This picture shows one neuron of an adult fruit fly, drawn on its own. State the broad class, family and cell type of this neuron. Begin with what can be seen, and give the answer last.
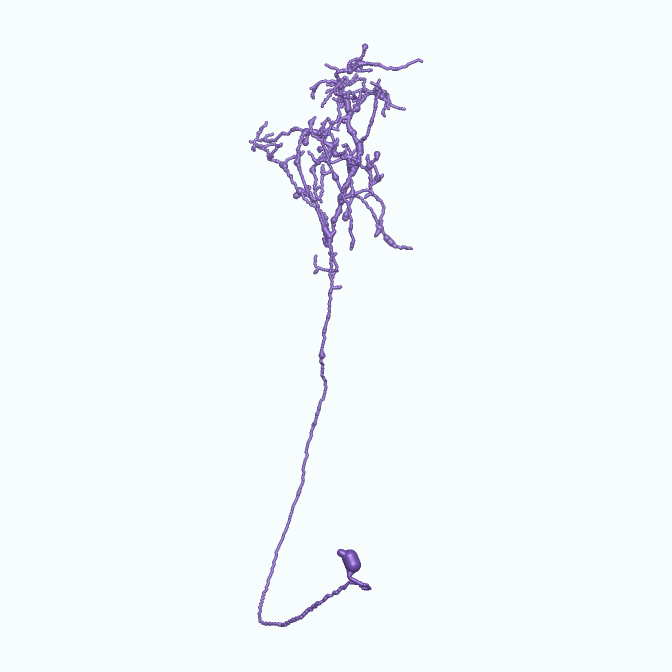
The cell body is at the bottom of the picture. The picture shows dozens of branch ends. This is a central-brain intrinsic neuron. Its family is hemilineage MD3. The cell type is GNG634.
